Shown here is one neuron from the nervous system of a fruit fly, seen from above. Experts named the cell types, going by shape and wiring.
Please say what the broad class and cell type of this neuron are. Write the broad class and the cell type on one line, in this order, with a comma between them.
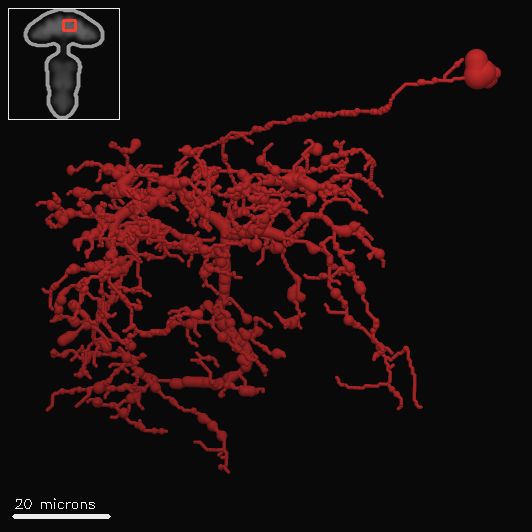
central-brain intrinsic neuron, GNG462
